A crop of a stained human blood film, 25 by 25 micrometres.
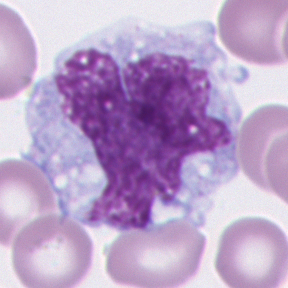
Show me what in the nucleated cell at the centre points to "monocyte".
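This is a monocyte, so let's go through what you can see in it. Look first at the nucleus: it is large and folded irregularly into several blunt lobes. Its chromatin is purple with a loose texture, not packed into dense clumps. Around the nucleus there is plenty of cytoplasm, pale and grey-blue. If you follow that cytoplasm carefully, you will find small clear vacuoles scattered through it.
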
